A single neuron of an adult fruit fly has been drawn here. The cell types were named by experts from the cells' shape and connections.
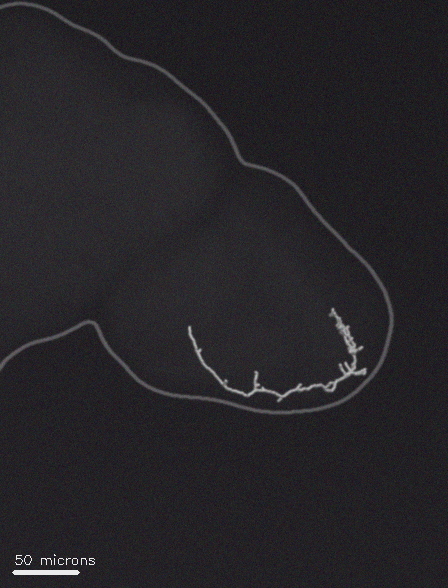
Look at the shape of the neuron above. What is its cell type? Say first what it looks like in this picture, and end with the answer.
It is in the brain and does not reach the nerve cord. From left to right in the picture it spans about 140 microns. This is an optic-lobe intrinsic neuron. The cell type is Cm10.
